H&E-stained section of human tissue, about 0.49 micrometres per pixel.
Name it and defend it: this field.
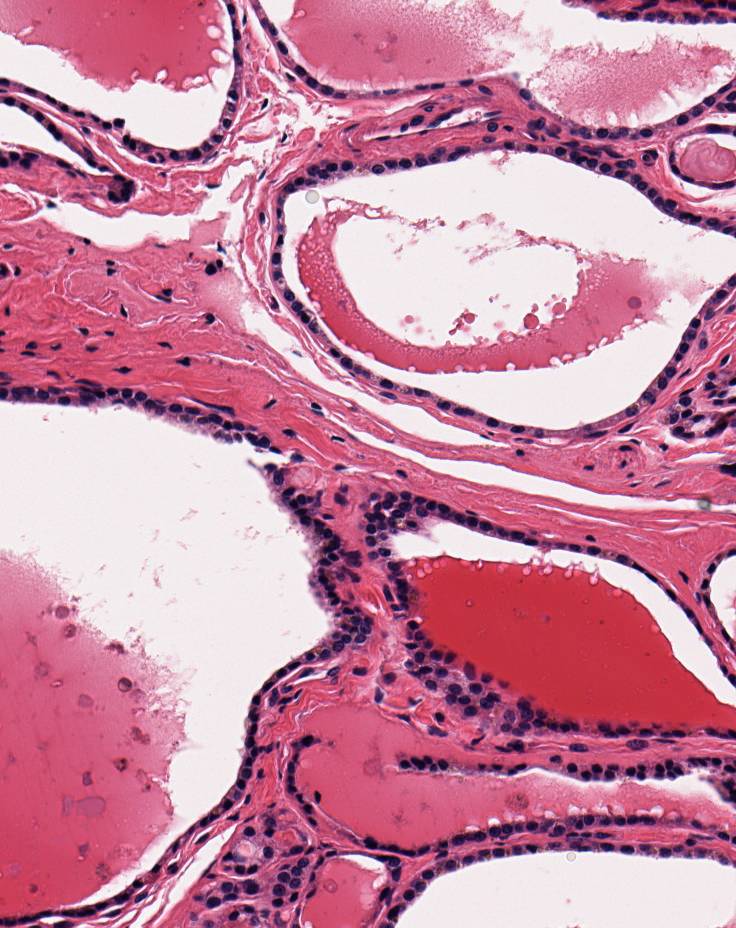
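Shown here is thyroid follicle: large, irregular, closed follicles of varying size between bands of pink fibrous stroma. Each has a single lining layer of flattened to low cuboidal epithelial cells with small, round, dark nuclei.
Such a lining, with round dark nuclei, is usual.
Most follicles contain homogeneous eosinophilic colloid, pale pink at lower left, deep red at lower right.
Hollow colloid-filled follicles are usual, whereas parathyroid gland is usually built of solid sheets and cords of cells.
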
